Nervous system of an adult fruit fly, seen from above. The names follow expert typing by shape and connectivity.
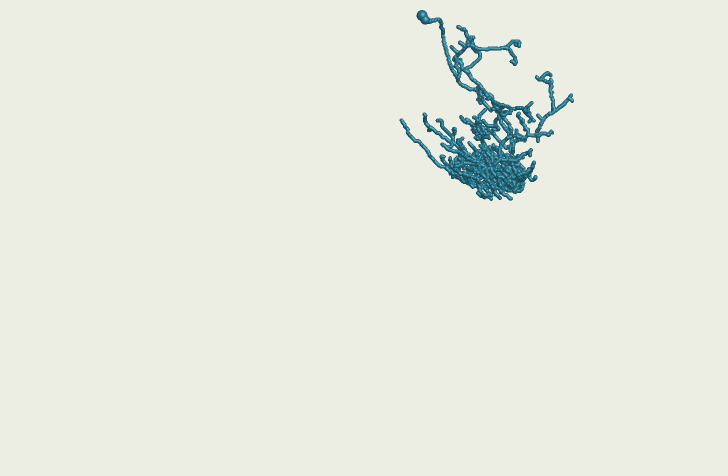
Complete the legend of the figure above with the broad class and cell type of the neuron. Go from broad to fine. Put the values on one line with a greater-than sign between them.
central-brain intrinsic neuron > PVLP078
